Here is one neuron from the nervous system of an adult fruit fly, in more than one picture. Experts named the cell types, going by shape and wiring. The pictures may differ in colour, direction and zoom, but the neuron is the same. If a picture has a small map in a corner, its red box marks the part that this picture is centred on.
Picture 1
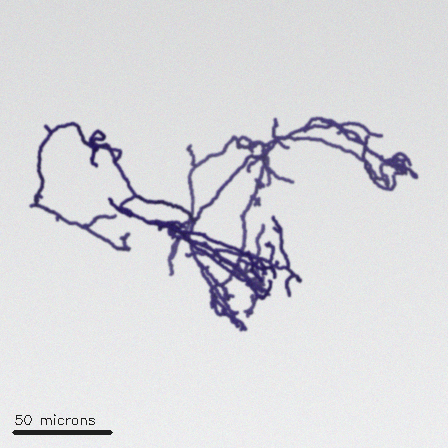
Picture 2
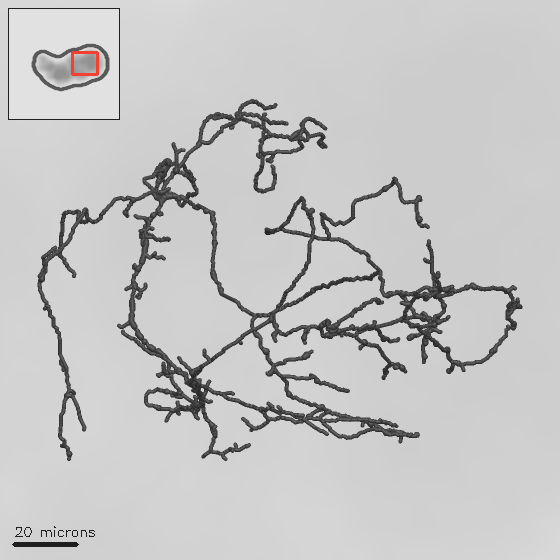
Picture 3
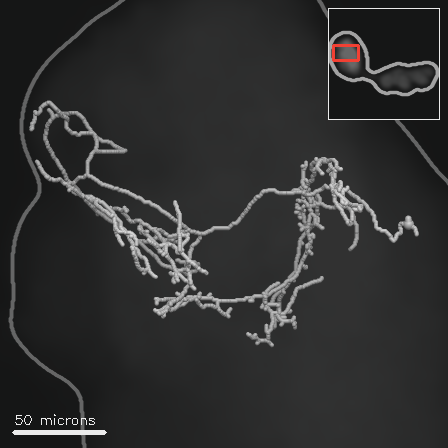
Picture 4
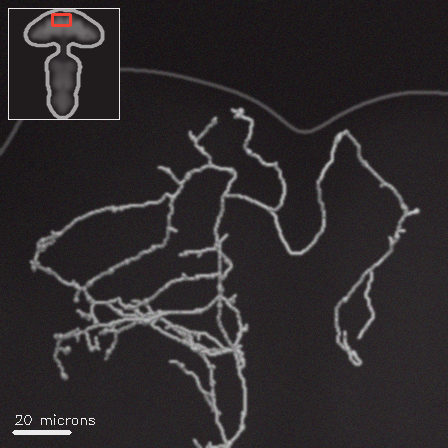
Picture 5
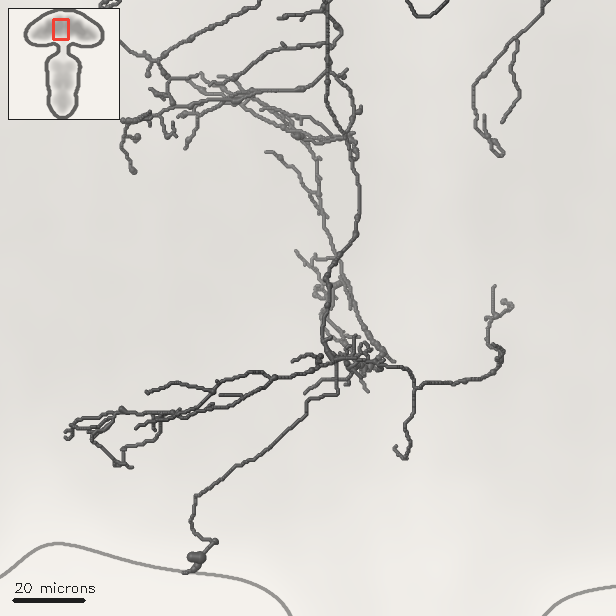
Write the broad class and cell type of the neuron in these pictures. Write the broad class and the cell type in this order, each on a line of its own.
central-brain intrinsic neuron
LAL199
